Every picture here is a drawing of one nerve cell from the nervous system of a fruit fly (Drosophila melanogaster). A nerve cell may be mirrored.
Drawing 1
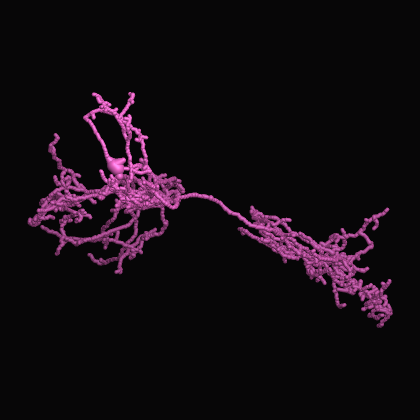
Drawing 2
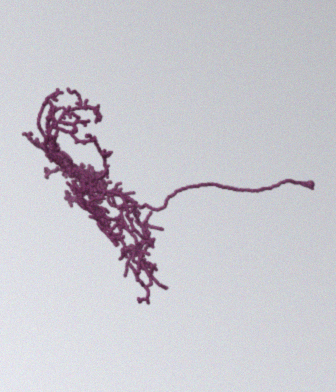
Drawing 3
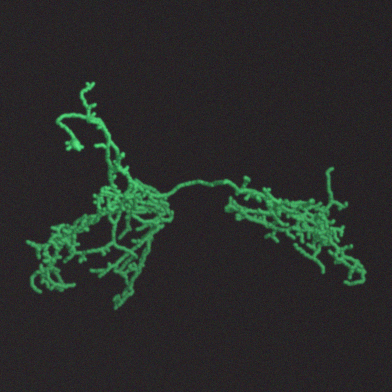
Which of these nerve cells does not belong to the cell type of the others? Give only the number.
2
